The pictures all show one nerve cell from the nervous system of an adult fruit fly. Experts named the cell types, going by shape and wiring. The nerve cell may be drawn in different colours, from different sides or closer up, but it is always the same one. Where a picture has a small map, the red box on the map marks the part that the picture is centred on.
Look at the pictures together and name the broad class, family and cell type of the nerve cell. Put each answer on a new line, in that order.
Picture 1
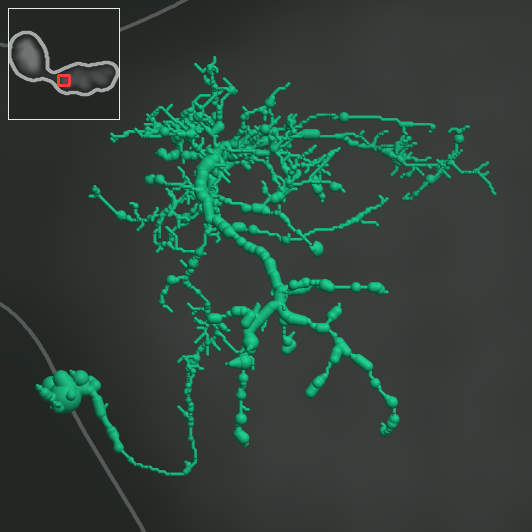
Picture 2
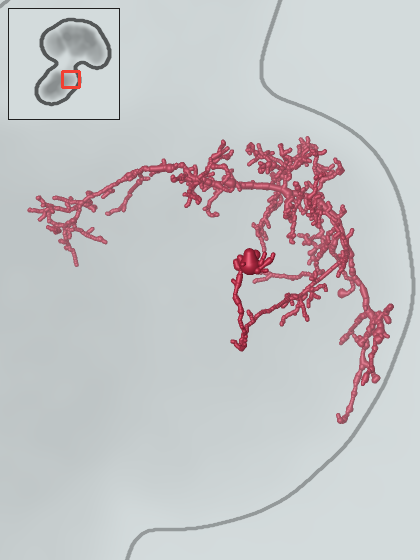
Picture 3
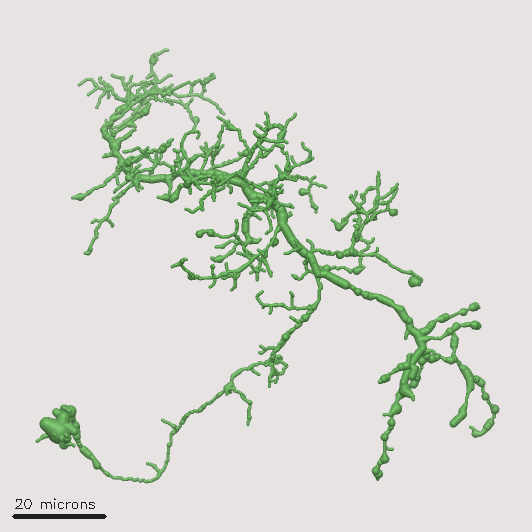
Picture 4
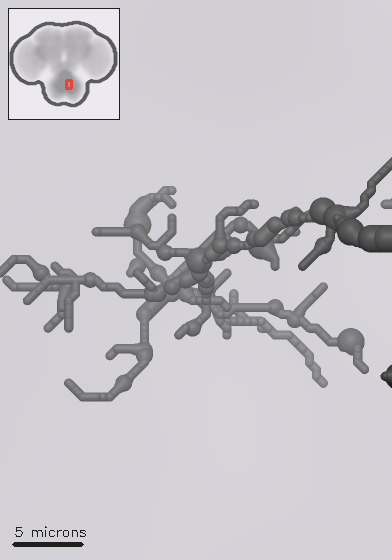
nerve-cord intrinsic neuron
hemilineage 13A
IN13A051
